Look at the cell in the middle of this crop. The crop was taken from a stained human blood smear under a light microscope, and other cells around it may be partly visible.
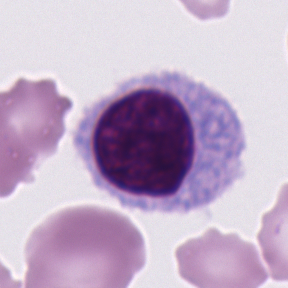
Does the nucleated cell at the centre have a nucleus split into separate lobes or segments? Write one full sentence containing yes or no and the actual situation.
No, the nucleus is not split into segments; it is one compact round, oval or kidney-shaped mass.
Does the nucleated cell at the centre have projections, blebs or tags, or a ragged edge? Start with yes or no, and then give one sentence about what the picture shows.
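Yes. The cell's border is finely irregular and frayed rather than smooth.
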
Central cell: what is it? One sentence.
The single cell at the center of the crop is a hairy cell.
